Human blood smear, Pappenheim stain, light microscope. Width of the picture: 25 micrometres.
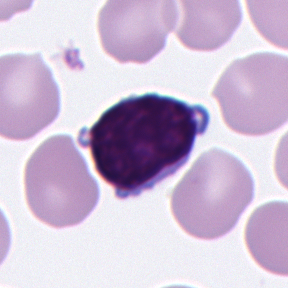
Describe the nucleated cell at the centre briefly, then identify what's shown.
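First, the outline: oval rather than round. Next, the nucleus: it fills almost the whole cell, and no nucleolus can be seen in it. Then the edge: small pale rounded knobs stand out on the left, right and lower sides. This is a typical lymphocyte.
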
